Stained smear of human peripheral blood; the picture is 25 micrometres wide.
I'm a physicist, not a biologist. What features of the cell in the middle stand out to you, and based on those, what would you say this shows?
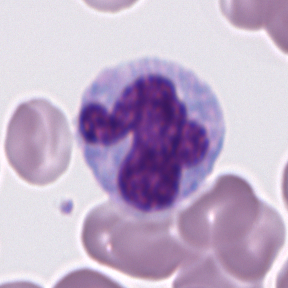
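The cell at the centre is roughly round, with a smooth border, and measures about 13 micrometres across. Its nucleus fills about 60% of the cell's area and shows no visible nucleoli. The cytoplasm is pale greyish blue and contains no coarse granules. The cell is a monocyte.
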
